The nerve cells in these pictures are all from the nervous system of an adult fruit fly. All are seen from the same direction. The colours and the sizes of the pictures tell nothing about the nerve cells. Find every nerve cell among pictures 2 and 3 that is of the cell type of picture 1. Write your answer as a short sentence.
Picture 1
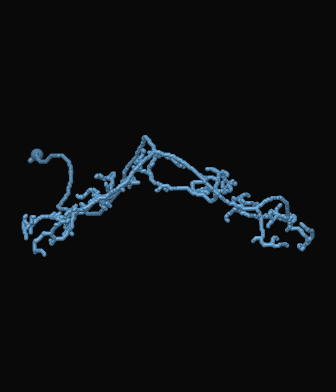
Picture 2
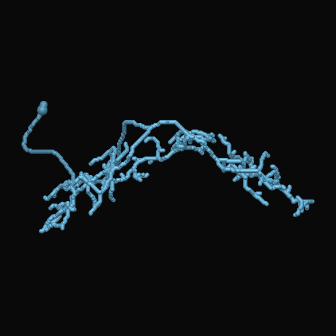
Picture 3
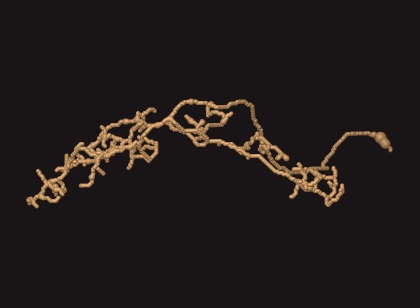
Picture 3 is of the same cell type.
